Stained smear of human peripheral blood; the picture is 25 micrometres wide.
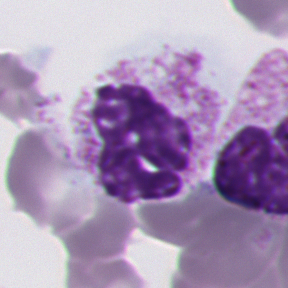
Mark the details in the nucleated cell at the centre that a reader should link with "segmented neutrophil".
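Segmented neutrophil. Fits: many small reddish-purple granules in the cytoplasm.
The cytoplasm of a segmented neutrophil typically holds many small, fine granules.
Granules lie beside the nucleus; its outline is not hidden. Chromatin dense, staining dark purple. Small white slit inside the lower half of the nucleus.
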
